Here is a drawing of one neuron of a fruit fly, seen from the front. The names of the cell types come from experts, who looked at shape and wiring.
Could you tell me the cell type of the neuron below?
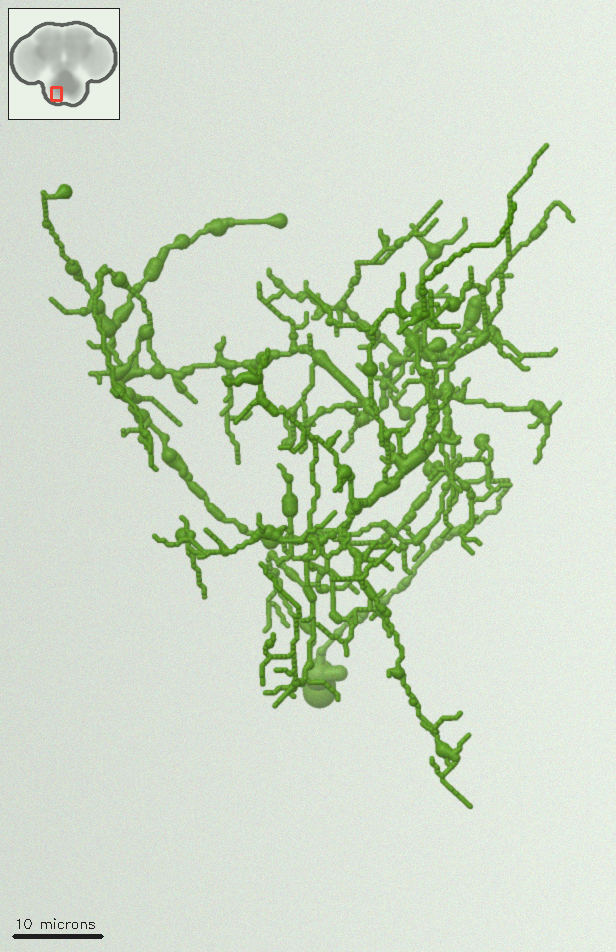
IN20A.22A067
